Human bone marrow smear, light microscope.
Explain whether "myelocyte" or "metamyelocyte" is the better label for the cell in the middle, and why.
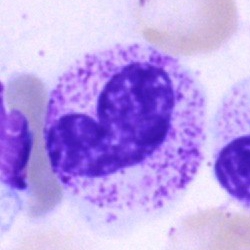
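It is a metamyelocyte. What decides it is the chromatin, which is dark purple and clumped, with paler patches.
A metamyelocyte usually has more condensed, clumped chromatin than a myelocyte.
The nucleus is also indented from the top, so it looks kidney- or heart-shaped, and the plentiful pale cytoplasm holds many fine purple granules scattered throughout.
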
